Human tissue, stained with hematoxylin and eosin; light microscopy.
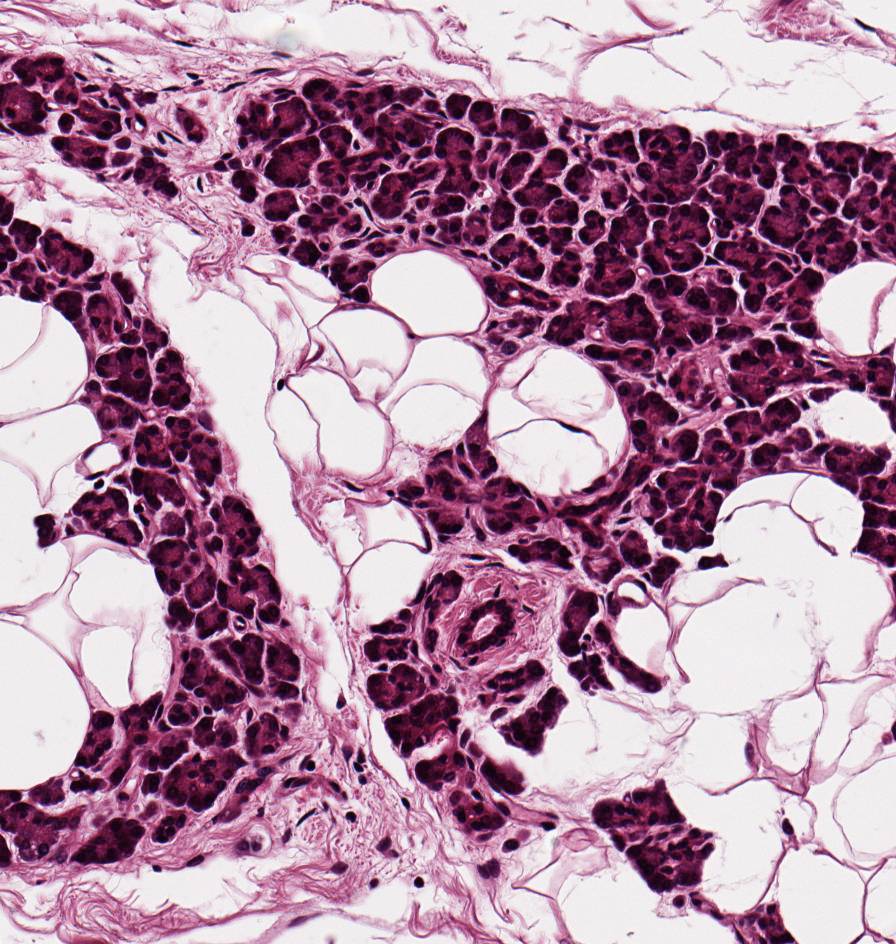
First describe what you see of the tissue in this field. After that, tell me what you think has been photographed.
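Lobules of densely packed glandular acini, separated by connective tissue strands and groups of fat cells. Acini small, rounded; cytoplasm deep purple. No pale, foamy mucous acini among the dark-staining ones. Pale band of loose connective tissue runs diagonally from upper left toward lower centre, dividing two lobules. Tissue: pancreas.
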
